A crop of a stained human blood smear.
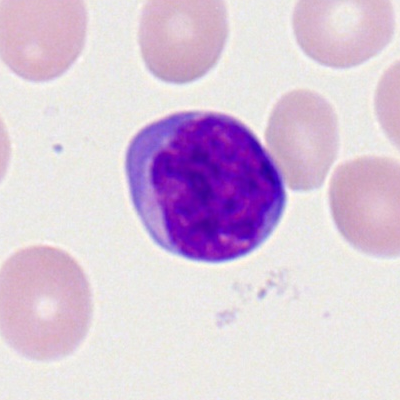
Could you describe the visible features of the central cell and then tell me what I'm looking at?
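Outline smooth and rounded. Nucleus occupies most of the cell. Cytoplasm pale blue, no visible granules. Lymphocyte.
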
